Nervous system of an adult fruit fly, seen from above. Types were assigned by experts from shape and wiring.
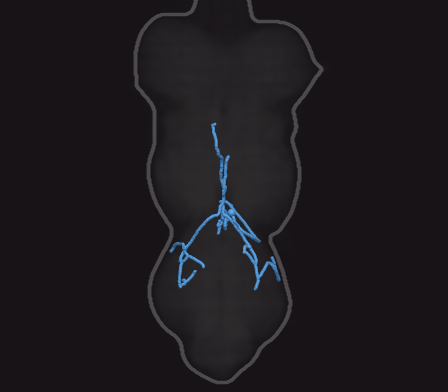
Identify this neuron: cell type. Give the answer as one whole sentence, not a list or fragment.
The cell type held by this neuron is IN18B055.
